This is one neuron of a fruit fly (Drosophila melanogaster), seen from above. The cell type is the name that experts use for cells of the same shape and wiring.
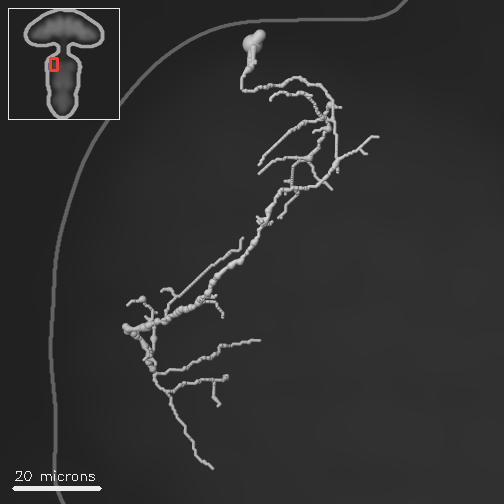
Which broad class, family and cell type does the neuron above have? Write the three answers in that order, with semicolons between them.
motor neuron of the nerve cord; hemilineage 15B; ltm MN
